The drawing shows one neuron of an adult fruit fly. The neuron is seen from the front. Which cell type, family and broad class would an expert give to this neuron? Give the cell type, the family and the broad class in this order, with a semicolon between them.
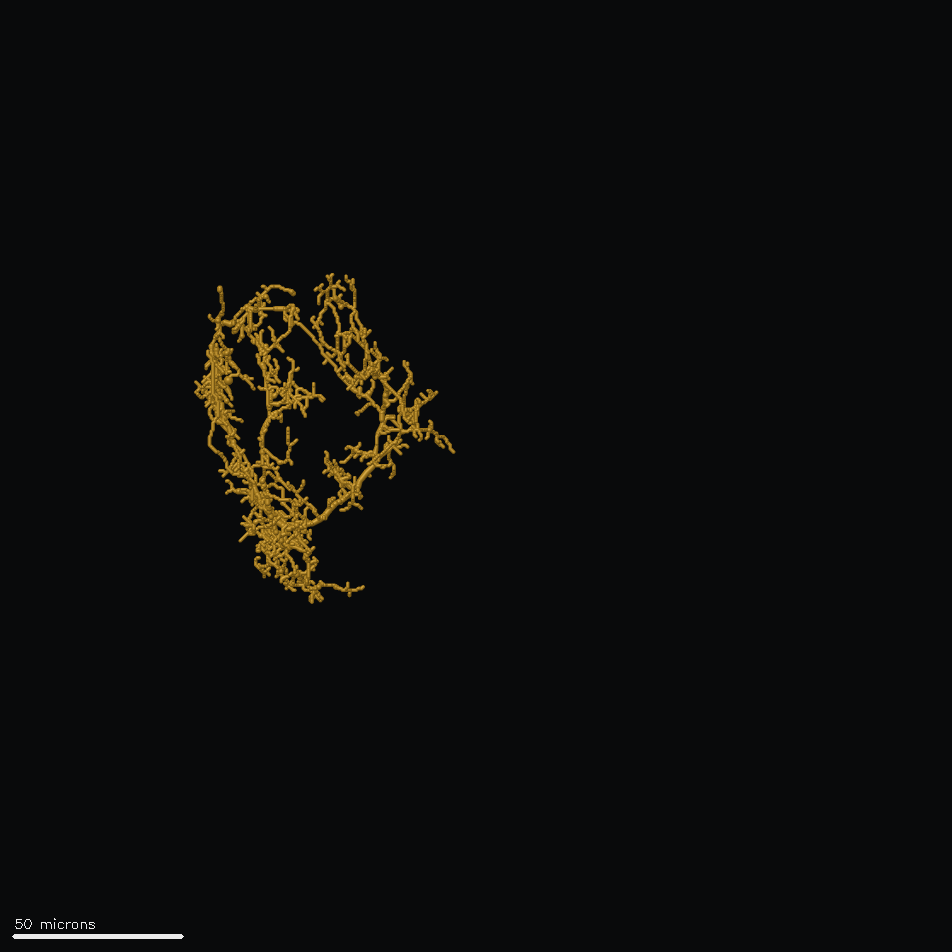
IN17A052; hemilineage 17A; nerve-cord intrinsic neuron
